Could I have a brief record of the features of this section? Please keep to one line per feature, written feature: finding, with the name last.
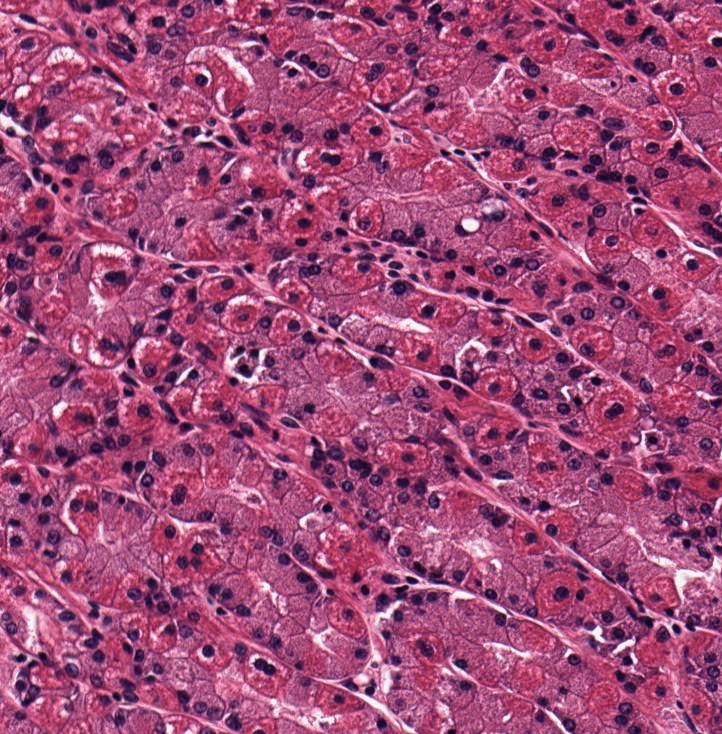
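Glands: closely packed, straight, parallel, running diagonally upper left to lower right
Pink cells: large, rounded, bright pink cytoplasm, central round nucleus, scattered throughout glands
Smaller cells: purplish finely granular cytoplasm, dark basal nuclei, lying between pink cells
Lumens: inconspicuous, at most narrow slit-like clefts
Name: stomach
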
